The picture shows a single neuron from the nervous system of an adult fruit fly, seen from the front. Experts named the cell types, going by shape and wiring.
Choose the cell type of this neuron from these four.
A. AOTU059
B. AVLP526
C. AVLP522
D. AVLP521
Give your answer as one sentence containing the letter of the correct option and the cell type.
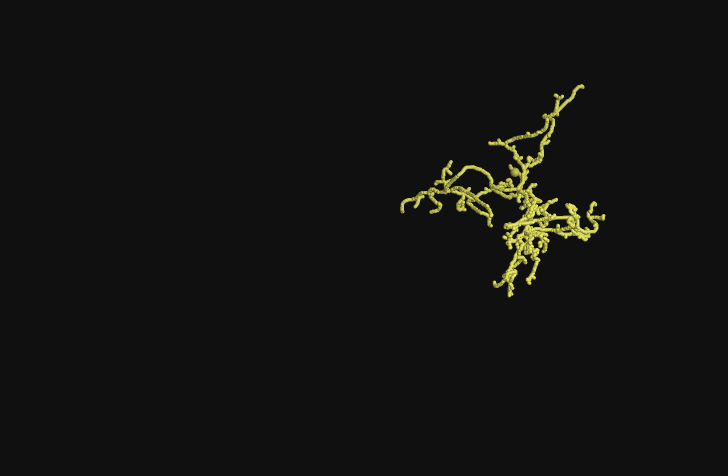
In cell type, the neuron corresponds to option B, AVLP526.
